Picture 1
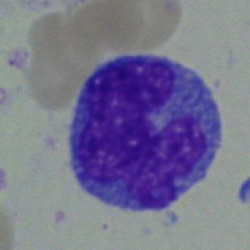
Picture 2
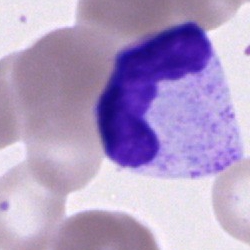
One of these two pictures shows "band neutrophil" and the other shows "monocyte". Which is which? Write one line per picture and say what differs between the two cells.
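Picture 1 is a monocyte. No distinct granules are seen in the cytoplasm.
Picture 2 is a band neutrophil. The cytoplasm is scattered with many fine purple granules.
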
